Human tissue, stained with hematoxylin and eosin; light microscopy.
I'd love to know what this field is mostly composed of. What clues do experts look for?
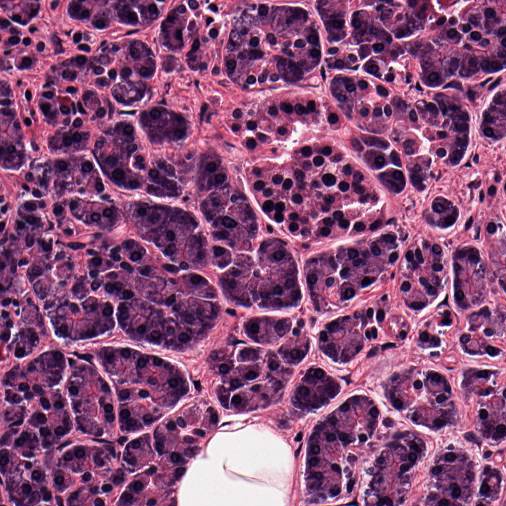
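What the field mainly shows is exocrine pancreas. To begin, rounded nests of cells fill the field, parted by delicate strands of pink fibrous tissue.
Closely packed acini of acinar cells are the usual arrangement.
Next, the cytoplasm in the nests is granular and purple, and the nuclei are small, round, dark and fairly uniform.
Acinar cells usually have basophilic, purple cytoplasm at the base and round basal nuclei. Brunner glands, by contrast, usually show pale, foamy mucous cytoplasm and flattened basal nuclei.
Finally, the purple cytoplasm and round nuclei here set it apart from Brunner glands.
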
